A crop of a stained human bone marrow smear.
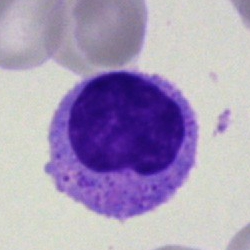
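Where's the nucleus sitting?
Toward the top, which leaves a wider band of cytoplasm below it.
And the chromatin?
Dark purple and fairly dense.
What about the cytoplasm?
It's a pale lilac-purple, with fine purple granules scattered through it.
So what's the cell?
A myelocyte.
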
